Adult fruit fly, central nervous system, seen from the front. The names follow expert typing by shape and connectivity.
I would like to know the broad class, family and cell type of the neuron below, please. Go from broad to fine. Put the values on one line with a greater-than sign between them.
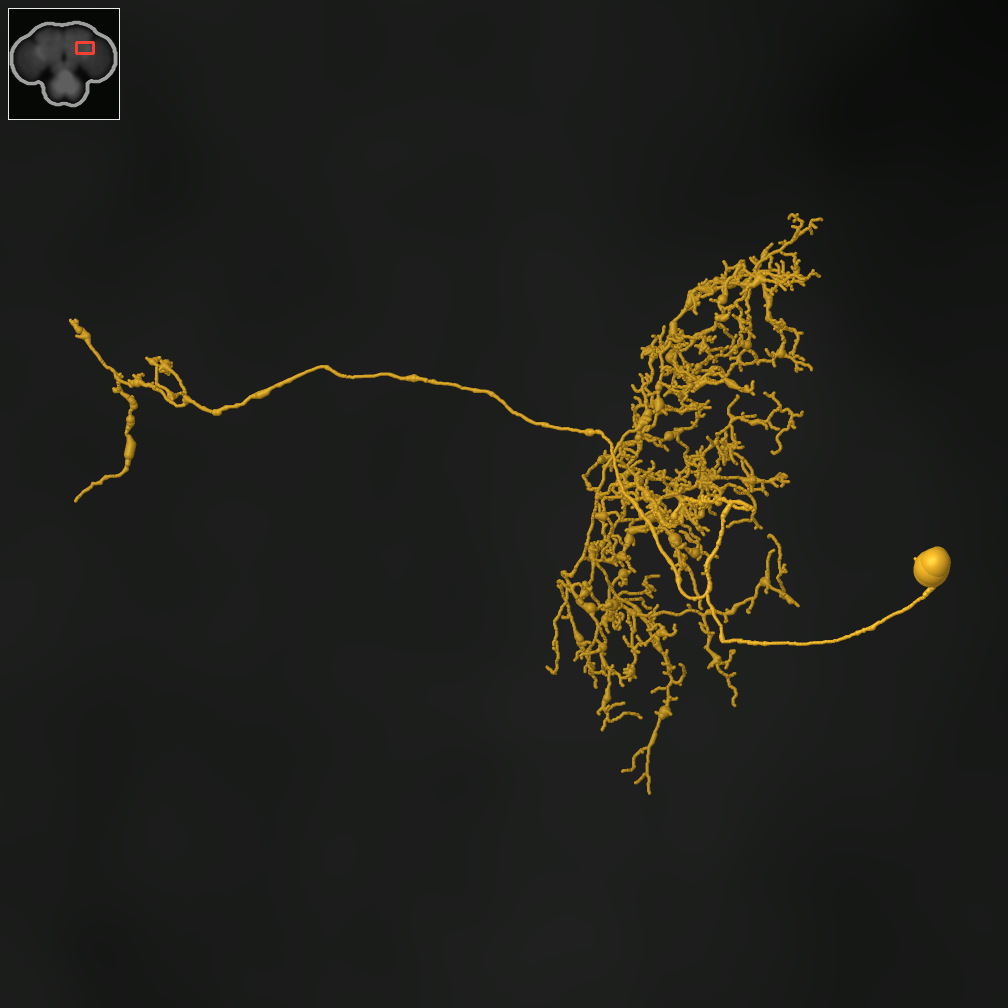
visual projection neuron > LC > LC20a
